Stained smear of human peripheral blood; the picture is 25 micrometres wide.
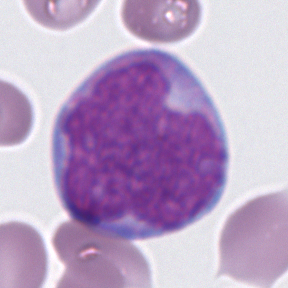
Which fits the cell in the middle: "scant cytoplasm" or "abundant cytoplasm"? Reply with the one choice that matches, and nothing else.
Scant cytoplasm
